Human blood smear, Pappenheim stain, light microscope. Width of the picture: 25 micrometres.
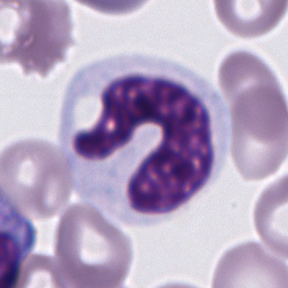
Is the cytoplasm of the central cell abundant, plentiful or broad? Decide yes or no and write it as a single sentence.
Yes, its cytoplasm is plentiful around the nucleus.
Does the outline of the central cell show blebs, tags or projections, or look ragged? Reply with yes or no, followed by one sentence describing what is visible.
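No. The cell has a round, smooth outline.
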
